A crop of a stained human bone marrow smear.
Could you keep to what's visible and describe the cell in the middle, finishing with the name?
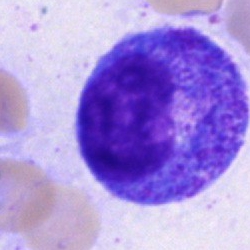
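The nucleus lies off-centre, displaced toward the left side of the cell. Numerous coarse purple-red granules occupy the cytoplasm, which is bluish in the spaces between them. Immediately beside the nucleus the cytoplasm shows a pale, clearer zone. This cell is a promyelocyte.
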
